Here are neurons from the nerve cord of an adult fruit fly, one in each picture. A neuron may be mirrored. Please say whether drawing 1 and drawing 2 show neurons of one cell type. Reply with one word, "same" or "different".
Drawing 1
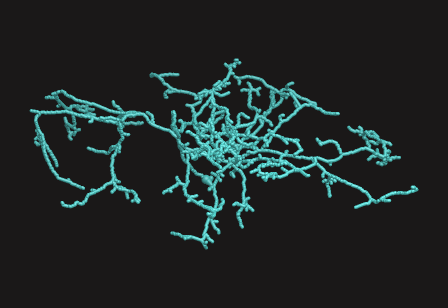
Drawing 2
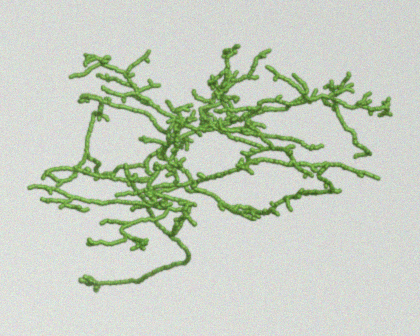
different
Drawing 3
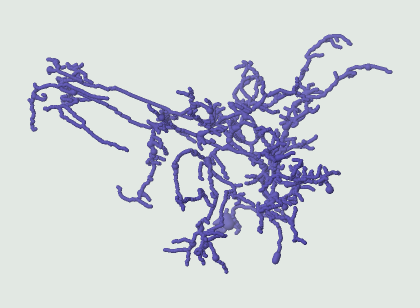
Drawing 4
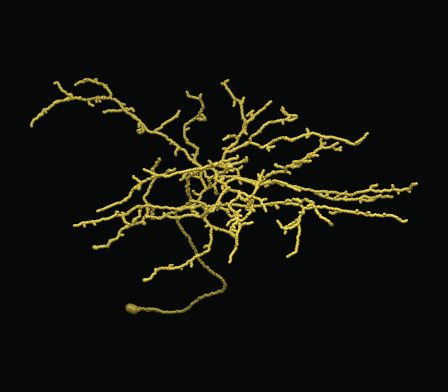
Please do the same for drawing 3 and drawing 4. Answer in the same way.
different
